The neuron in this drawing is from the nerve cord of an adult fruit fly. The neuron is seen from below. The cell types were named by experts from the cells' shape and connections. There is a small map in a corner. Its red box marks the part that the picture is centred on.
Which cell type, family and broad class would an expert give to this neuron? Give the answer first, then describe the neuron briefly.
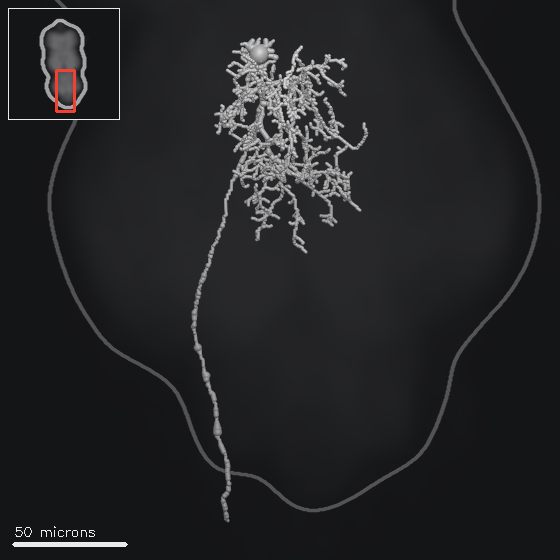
The cell type is MNad56. The family is MNad. This is a motor neuron of the nerve cord. By the scale bar it is about 200 microns tall in this view. The picture shows dozens of branch ends.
